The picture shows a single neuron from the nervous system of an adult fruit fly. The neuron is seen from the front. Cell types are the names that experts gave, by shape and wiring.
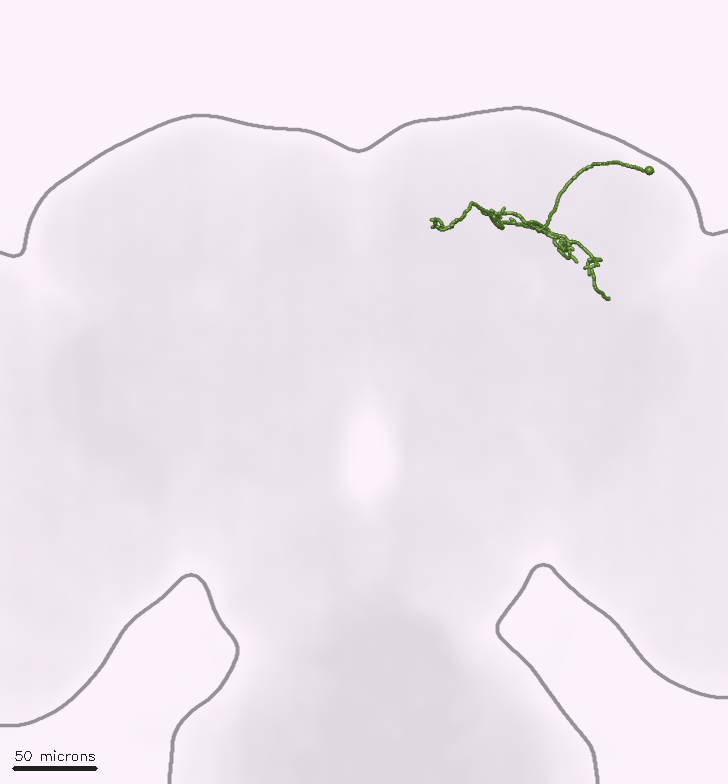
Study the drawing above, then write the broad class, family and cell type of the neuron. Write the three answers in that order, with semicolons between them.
central-brain intrinsic neuron; hemilineage SLPad1_posterior; CB2244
